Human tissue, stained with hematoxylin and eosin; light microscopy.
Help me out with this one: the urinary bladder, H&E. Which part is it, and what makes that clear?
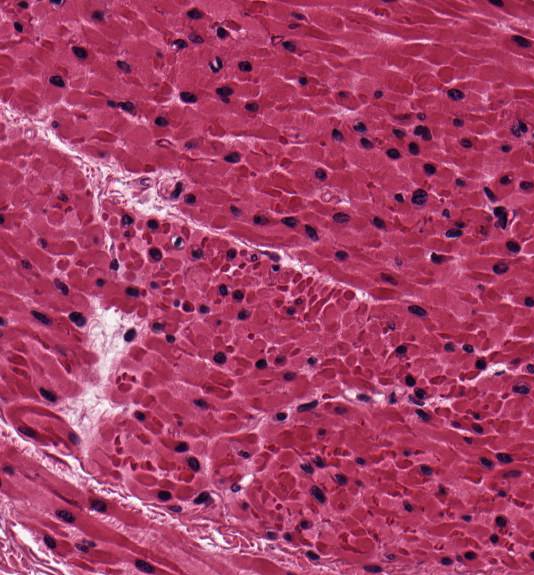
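What you are looking at is smooth muscle. Notice the band across the middle: its fibres are cut across, as closely packed, irregular polygonal profiles, while those at the upper right and along the lower left edge are cut lengthwise.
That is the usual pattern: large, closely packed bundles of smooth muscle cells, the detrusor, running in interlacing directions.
Their cytoplasm is deeply eosinophilic pink throughout the field.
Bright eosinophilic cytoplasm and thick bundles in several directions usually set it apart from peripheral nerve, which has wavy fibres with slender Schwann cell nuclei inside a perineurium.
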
